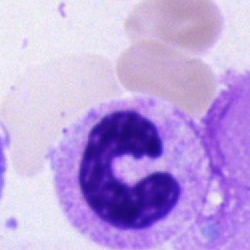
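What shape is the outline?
Round and smooth.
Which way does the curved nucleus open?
To the right, with no nucleoli visible.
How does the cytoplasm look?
Abundant and pale lilac.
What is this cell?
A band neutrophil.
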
